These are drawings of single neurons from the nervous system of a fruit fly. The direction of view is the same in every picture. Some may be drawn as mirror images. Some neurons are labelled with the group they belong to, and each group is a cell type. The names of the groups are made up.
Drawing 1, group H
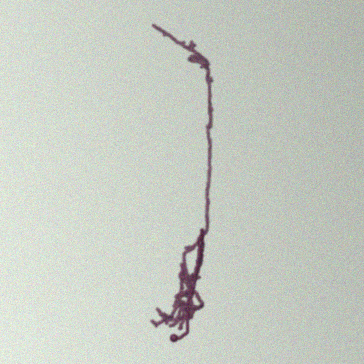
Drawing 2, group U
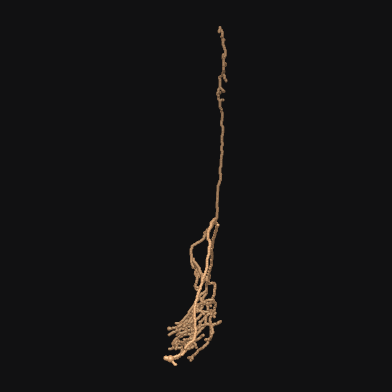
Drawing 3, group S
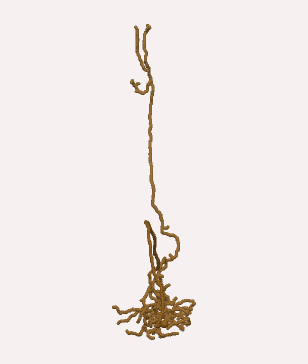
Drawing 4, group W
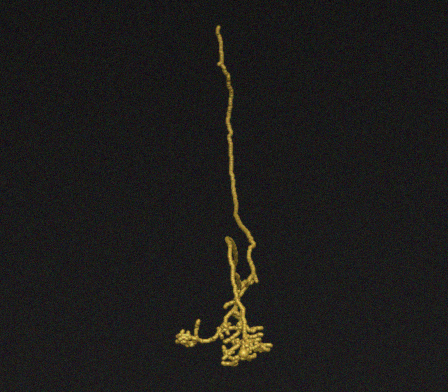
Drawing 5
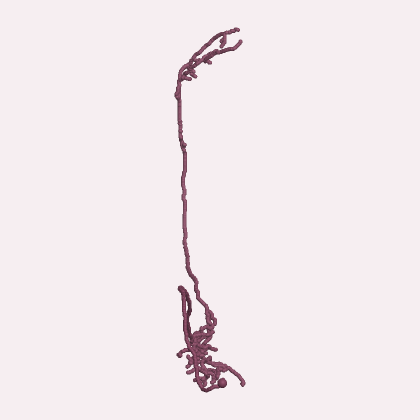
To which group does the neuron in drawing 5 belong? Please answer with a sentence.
It belongs to group H.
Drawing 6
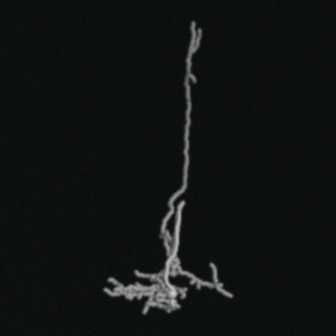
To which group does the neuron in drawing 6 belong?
It belongs to group W.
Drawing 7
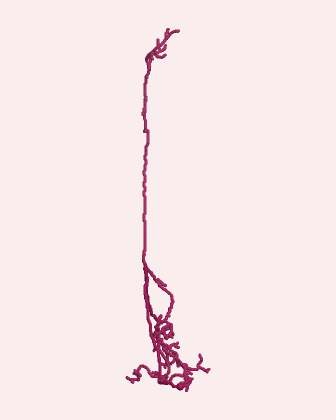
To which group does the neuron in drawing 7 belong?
It belongs to group H.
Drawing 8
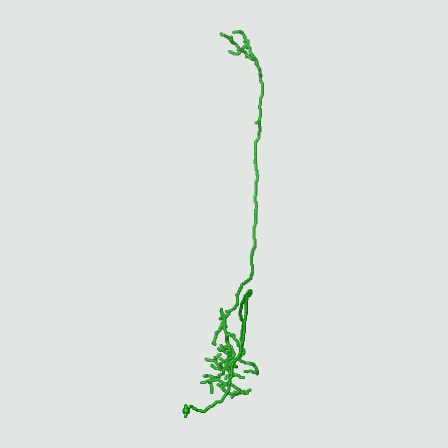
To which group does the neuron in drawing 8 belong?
It belongs to group H.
